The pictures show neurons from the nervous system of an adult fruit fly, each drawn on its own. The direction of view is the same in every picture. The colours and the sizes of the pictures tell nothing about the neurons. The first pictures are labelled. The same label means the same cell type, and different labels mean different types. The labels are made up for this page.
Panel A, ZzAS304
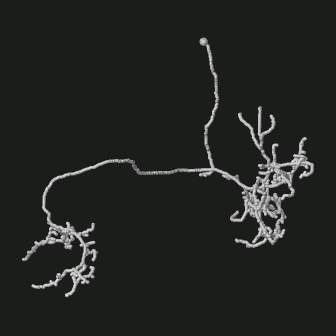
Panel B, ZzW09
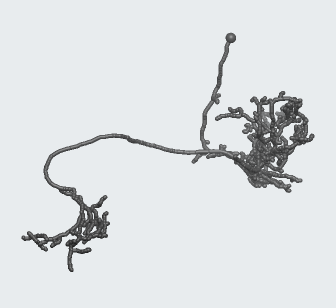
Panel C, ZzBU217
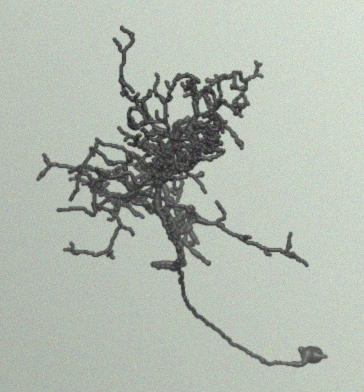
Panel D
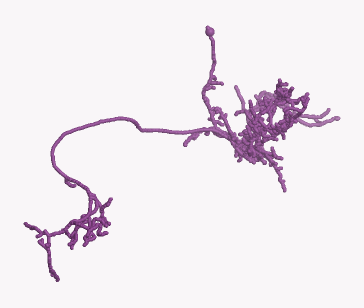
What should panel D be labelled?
ZzW09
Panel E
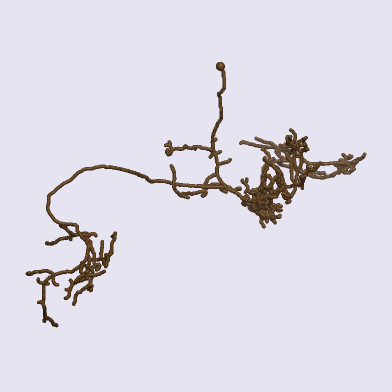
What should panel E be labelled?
ZzW09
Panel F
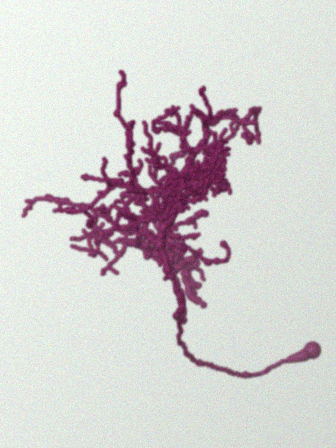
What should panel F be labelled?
ZzBU217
